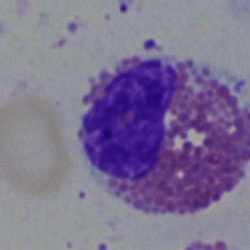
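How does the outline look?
Roughly round, with a bumpy, granular edge.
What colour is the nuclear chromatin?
Dark purple.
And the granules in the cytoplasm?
Reddish-purple.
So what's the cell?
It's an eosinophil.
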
